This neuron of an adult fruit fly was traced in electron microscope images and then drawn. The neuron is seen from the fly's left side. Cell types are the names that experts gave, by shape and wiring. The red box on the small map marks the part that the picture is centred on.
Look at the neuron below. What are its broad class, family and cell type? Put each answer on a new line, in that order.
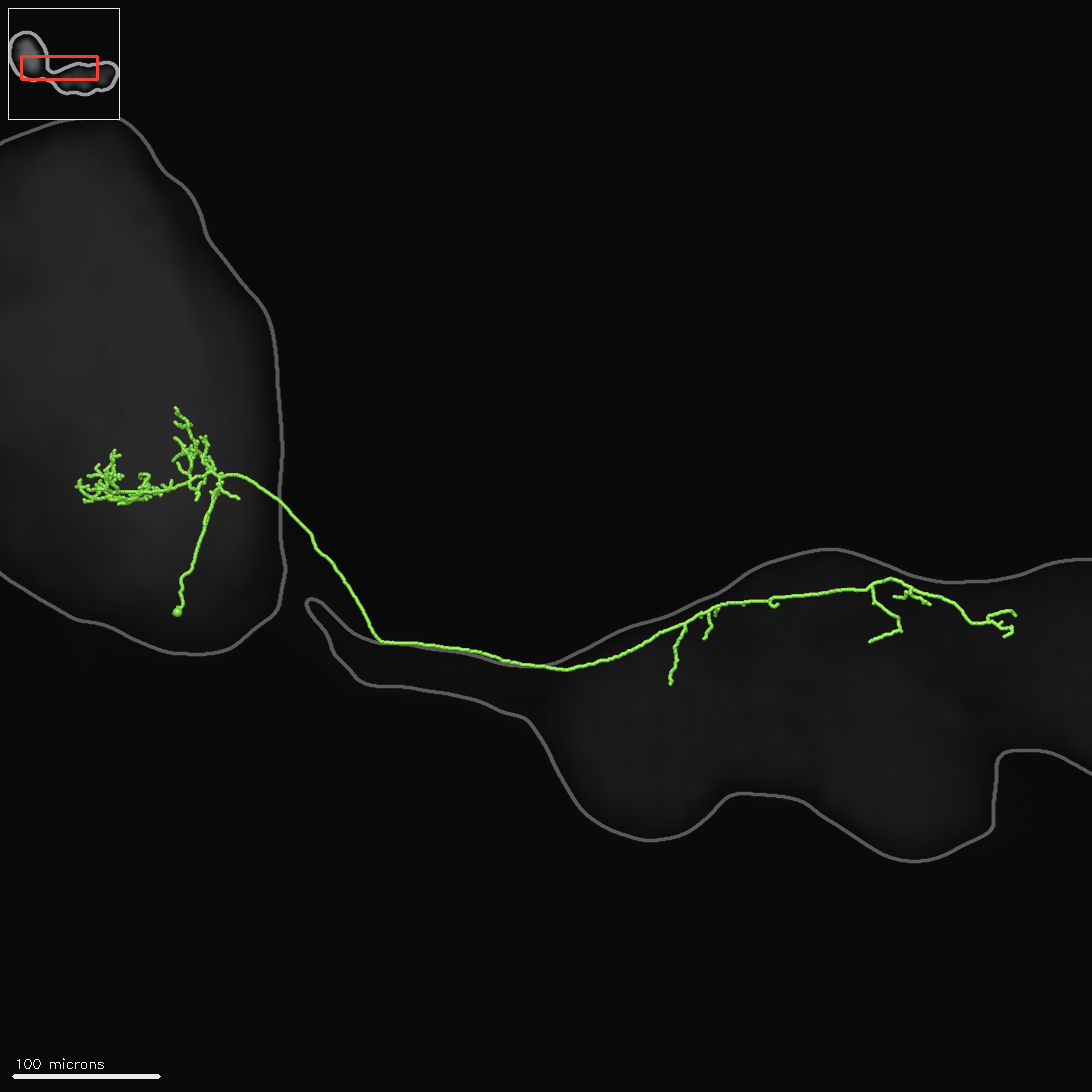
descending neuron
hemilineage LB12
DNge014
